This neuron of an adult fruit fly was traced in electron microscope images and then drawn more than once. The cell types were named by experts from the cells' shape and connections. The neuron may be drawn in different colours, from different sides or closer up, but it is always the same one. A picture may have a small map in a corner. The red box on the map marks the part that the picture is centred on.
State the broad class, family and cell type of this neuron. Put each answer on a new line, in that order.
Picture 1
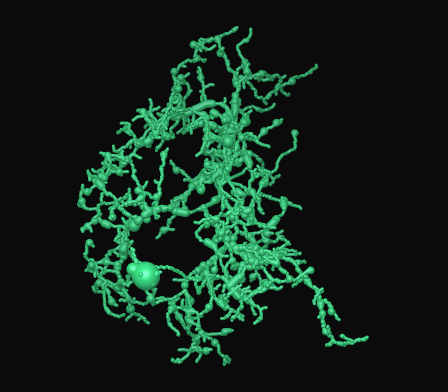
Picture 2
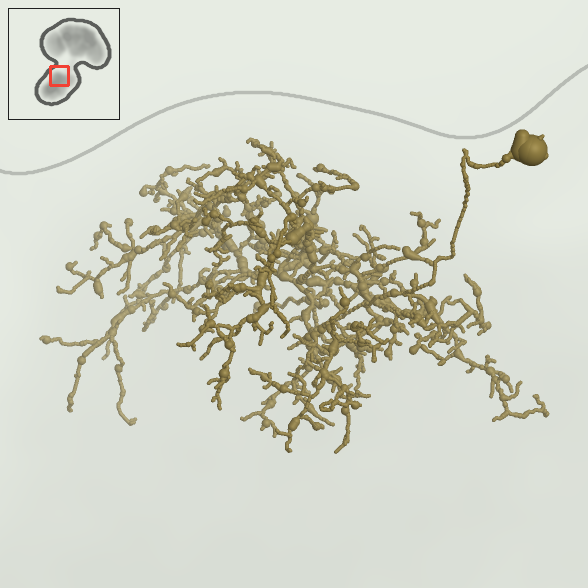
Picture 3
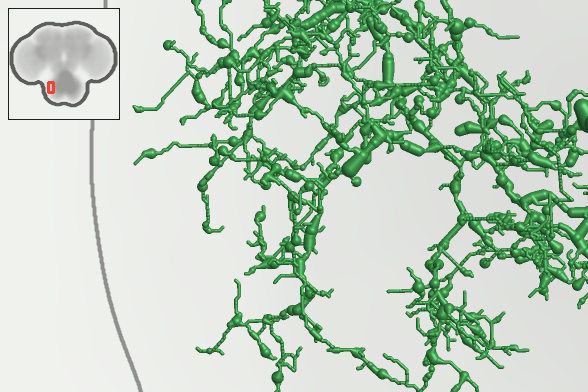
nerve-cord intrinsic neuron
hemilineage 16B
IN16B036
